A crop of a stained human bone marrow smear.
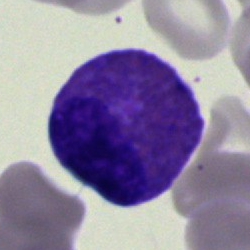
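Eosinophil in the centre of a stained human bone marrow smear. Its outline is roughly round, with a few slightly flattened, angular stretches. The chromatin stains a dense, dark purple throughout, and no vacuoles are seen. Pale red cells lie around it without covering it.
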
